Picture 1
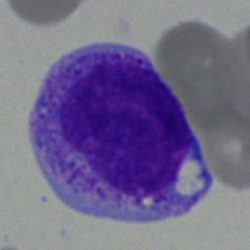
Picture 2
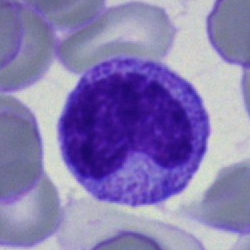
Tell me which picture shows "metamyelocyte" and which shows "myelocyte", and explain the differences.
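Picture 1 shows a myelocyte, and picture 2 shows a metamyelocyte. The outlines differ little: smooth and rounded-oval in picture 1, round and smooth in picture 2. The nucleus of the myelocyte sits off-centre toward the upper right, whereas the nucleus of the metamyelocyte is indented on its lower side, giving it a kidney shape.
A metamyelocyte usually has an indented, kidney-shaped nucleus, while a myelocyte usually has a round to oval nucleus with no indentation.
The chromatin also differs, being finely granular and deep purple throughout in picture 1 but dark purple and coarsely clumped in picture 2.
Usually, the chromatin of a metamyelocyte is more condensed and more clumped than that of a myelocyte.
In the myelocyte the cytoplasm is blue and forms a rim widest on the left and lower sides; in the metamyelocyte it is pale lilac and widest in the notch of the nucleus. A clear vacuole lies in the myelocyte's cytoplasm at the lower right beside the nucleus, while no vacuoles are seen in the metamyelocyte. Pale red cells lie close against the myelocyte on its right side.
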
